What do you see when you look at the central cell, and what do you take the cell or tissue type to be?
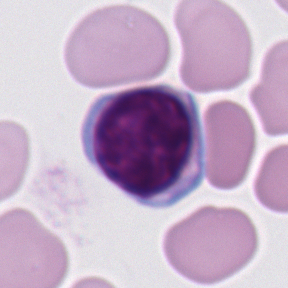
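First, the outline is slightly angular rather than smoothly round. Next, the cytoplasm shows no granules. Third, the chromatin is dark and coarsely clumped. Finally, at the top the nucleus comes nearly to the cell edge. This is a typical lymphocyte.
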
